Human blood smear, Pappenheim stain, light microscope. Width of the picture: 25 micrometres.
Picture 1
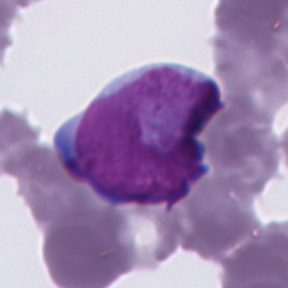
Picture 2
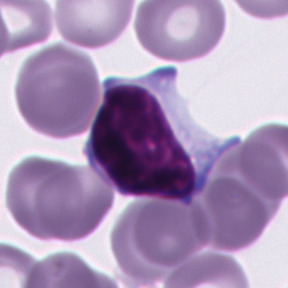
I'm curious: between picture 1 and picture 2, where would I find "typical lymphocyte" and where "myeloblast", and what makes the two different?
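Identity comes first: the myeloblast is in picture 1, the typical lymphocyte in picture 2. Nucleus: in the myeloblast it fills about 80% of the cell's area, with a notch in its right side and a paler patch in its upper middle; in the typical lymphocyte it measures about 12 by 8 micrometres. Chromatin: dark purple and coarsely clumped in the typical lymphocyte.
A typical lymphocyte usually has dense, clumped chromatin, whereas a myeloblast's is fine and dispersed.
Cytoplasm: pale blue in the myeloblast; darker blue along the outer edge than near the nucleus in the typical lymphocyte. Granules: none seen in either cell; the lymphocyte also shows no vacuoles.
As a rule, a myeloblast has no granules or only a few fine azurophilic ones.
Outline: small irregular knobs project from the myeloblast's right edge, and clumped red cells lie along its lower and right sides; the lymphocyte is angular, with pointed cytoplasmic corners at the top and right.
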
